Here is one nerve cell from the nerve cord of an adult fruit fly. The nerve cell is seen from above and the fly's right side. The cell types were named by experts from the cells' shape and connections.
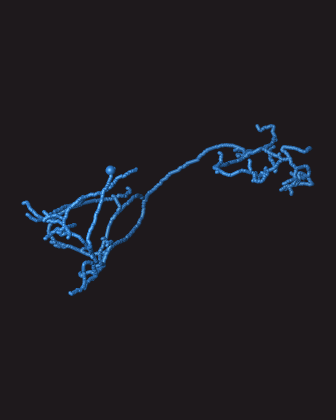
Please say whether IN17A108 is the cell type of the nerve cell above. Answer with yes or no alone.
yes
